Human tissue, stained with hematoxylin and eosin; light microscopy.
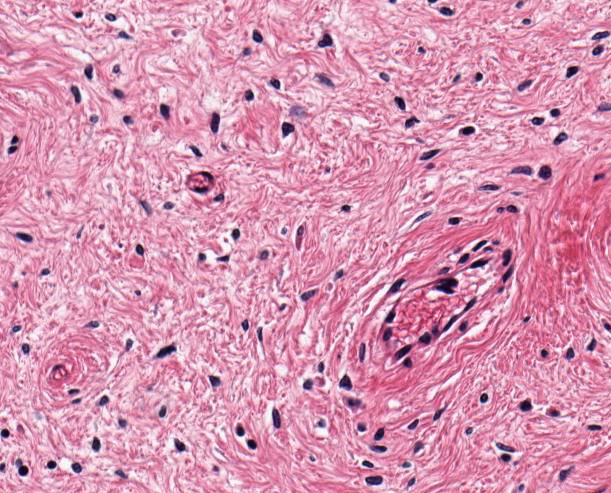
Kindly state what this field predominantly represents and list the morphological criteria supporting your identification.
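Dense connective tissue, fibrous throughout, no epithelium anywhere. Pink collagen fibres wavy, interlacing in haphazard directions.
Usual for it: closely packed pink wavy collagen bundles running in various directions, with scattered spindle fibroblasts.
Spindle and oval cells with small dark nuclei and scant cytoplasm sparsely scattered through the stroma.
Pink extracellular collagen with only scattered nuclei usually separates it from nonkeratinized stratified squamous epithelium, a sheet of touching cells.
Right of centre, a thick-walled vessel with spindle cells in concentric layers around its lumen.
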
